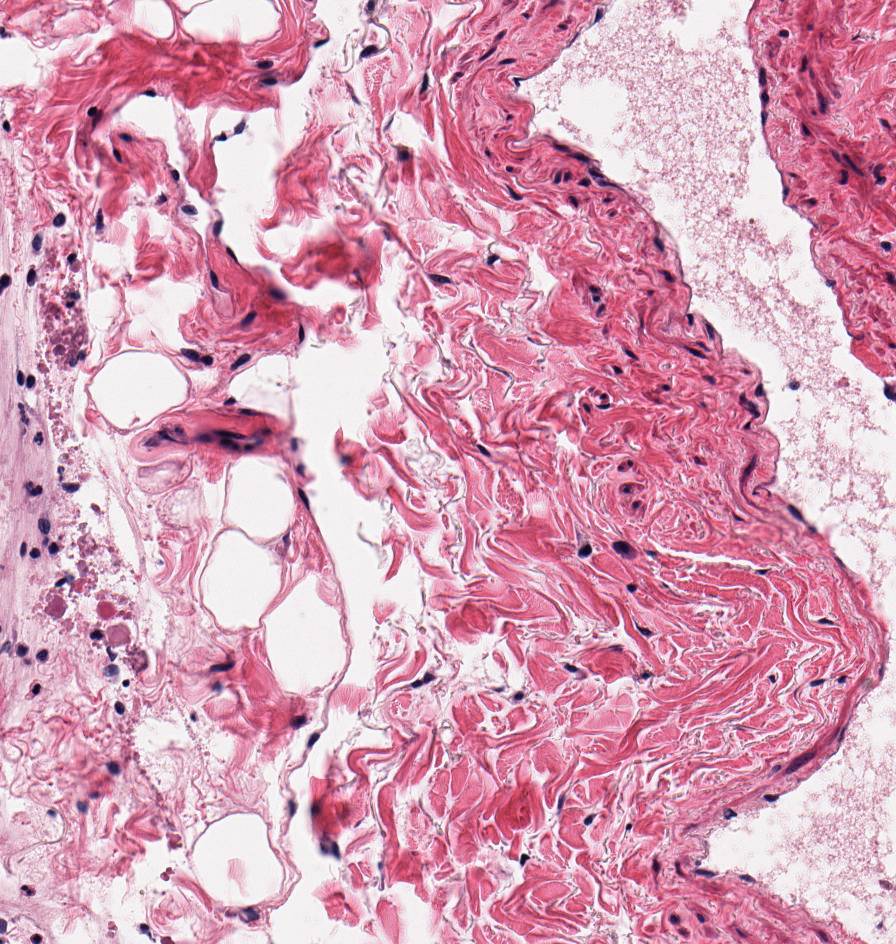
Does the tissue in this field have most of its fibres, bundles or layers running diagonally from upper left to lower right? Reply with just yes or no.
Yes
